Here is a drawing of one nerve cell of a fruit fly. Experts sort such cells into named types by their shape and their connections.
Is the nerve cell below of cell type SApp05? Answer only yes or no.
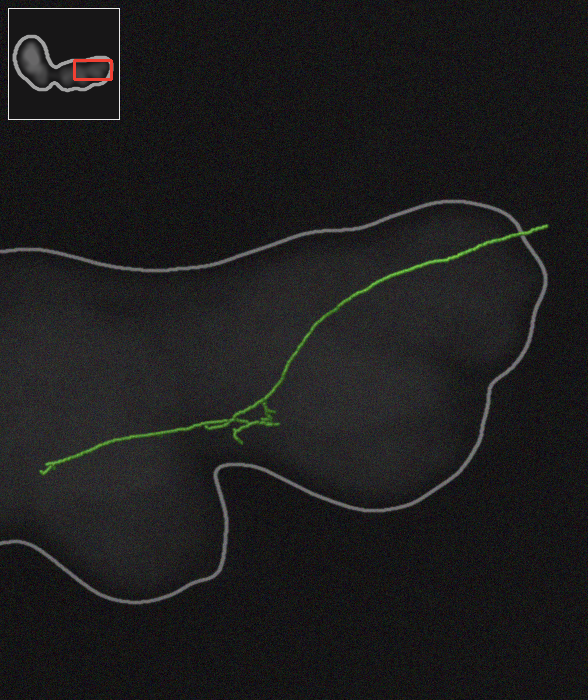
no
